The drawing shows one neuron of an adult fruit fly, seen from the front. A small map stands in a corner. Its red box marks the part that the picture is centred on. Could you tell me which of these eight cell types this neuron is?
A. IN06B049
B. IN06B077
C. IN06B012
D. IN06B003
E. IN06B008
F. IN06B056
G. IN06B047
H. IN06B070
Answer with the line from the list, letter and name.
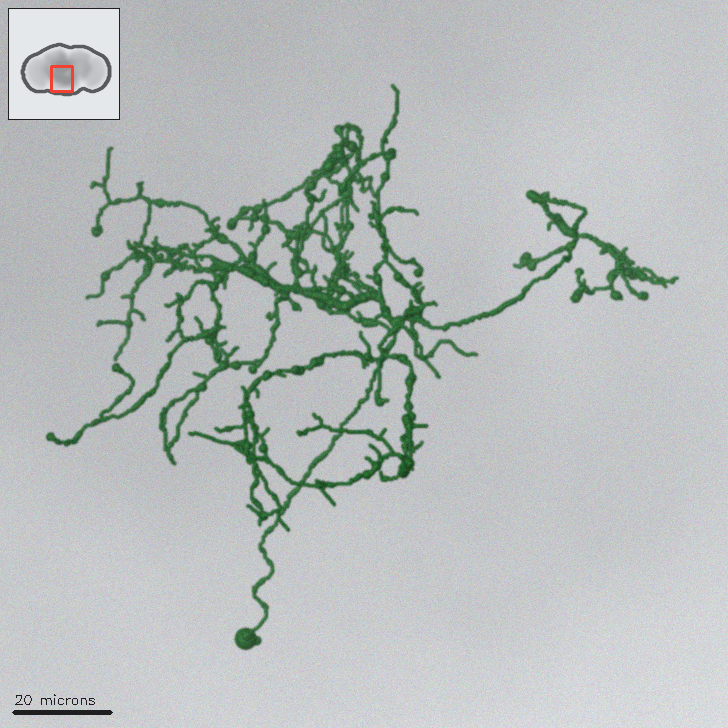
F. IN06B056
